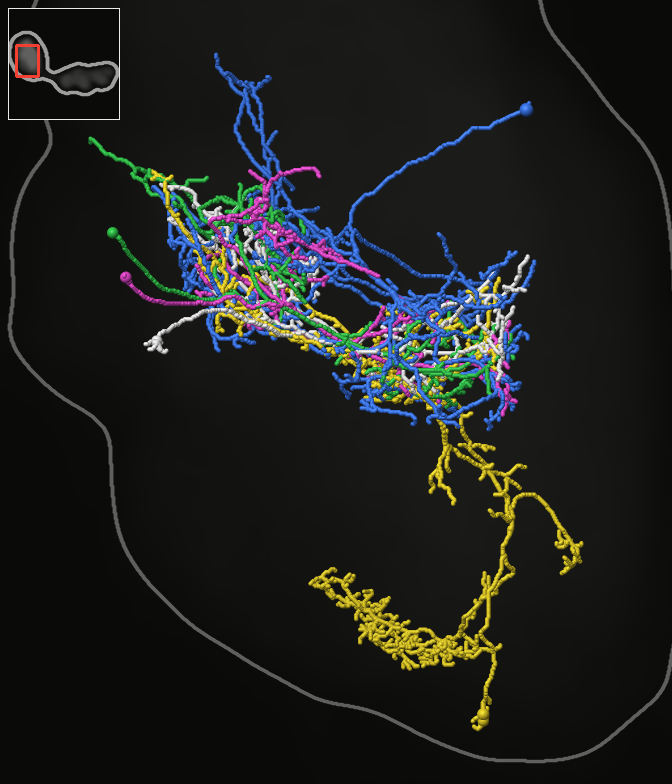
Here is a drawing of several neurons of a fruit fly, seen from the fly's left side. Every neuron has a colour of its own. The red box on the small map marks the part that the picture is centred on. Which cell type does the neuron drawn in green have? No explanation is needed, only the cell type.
LAL056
